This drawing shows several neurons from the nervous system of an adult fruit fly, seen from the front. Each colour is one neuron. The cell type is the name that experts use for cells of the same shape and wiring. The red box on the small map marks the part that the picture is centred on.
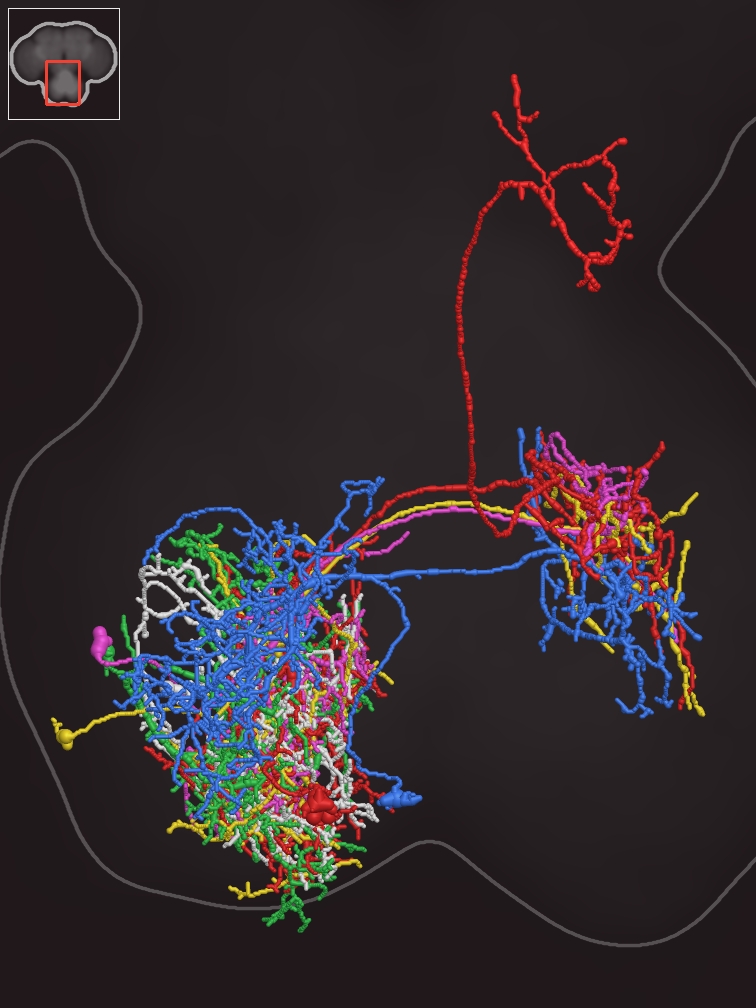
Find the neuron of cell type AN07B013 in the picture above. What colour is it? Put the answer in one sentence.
The colour is red.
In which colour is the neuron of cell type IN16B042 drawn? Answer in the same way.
The colour is white.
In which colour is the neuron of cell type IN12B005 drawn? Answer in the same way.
The colour is blue.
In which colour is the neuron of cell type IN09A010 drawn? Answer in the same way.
The colour is green.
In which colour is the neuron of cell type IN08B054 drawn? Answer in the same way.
The colour is magenta.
